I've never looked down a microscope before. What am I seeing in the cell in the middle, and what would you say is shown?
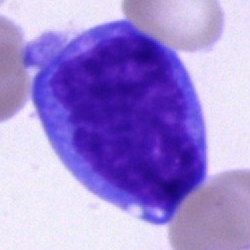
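An oval outline tapers to a blunt point at the lower end of the cell. Its cytoplasm stains deep blue, and the rim of cytoplasm is widest along the left side. A small purple bleb sticks out from the upper left edge. It is a blast.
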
